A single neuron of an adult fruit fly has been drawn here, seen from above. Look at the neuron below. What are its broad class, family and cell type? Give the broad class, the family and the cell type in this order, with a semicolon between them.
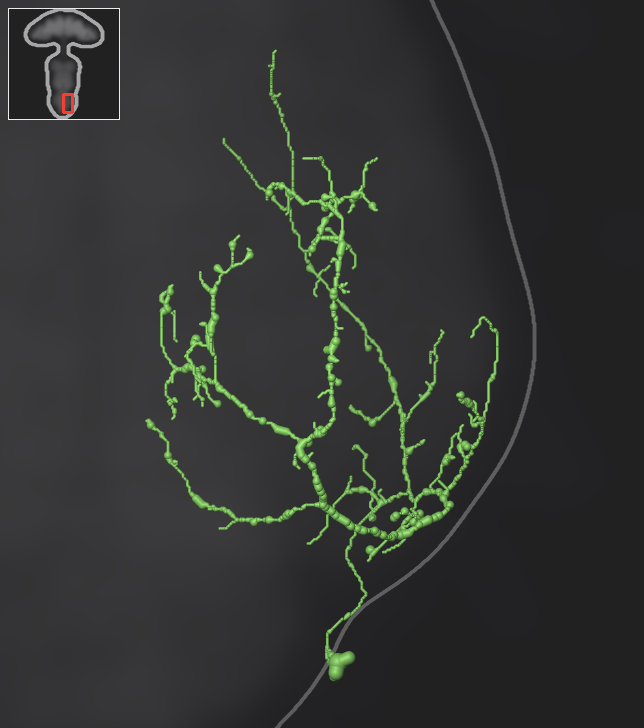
nerve-cord intrinsic neuron; hemilineage 13A; IN13A029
